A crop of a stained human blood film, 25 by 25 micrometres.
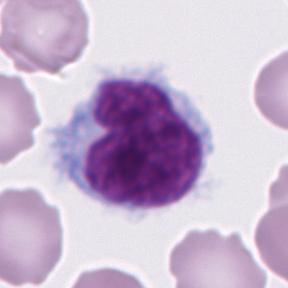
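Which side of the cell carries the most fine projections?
The left side, on a cell about 13 micrometres across.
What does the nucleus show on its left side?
A notch, and the nucleus fills about 70% of the cell's area.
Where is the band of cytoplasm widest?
To the left of the nucleus, and the cytoplasm is pale blue.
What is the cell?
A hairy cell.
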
